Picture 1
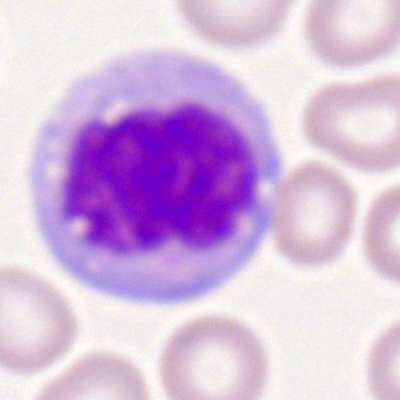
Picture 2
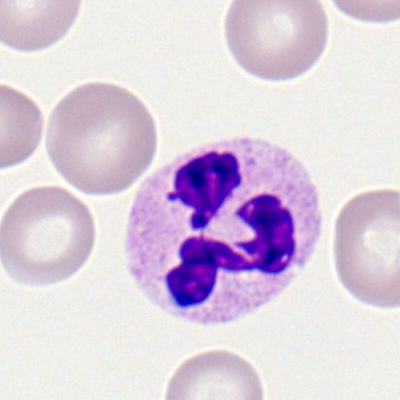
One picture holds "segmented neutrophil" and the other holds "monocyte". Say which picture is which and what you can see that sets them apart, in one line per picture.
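Picture 1 shows a monocyte: A few small clear spots lie in the cytoplasm close to the edge of the nucleus.
Picture 2 shows a segmented neutrophil: No vacuoles are seen in the cytoplasm.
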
